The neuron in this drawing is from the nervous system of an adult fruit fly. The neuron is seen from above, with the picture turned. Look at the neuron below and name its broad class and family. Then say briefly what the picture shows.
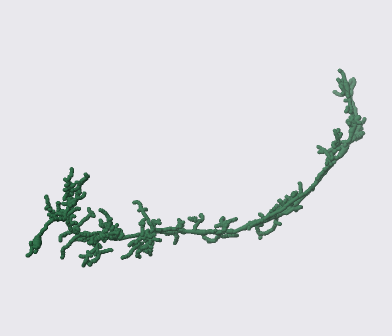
This is a nerve-cord intrinsic neuron. The family is hemilineage 11A. Dozens of branch ends can be seen. In this view it is wider than it is tall.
